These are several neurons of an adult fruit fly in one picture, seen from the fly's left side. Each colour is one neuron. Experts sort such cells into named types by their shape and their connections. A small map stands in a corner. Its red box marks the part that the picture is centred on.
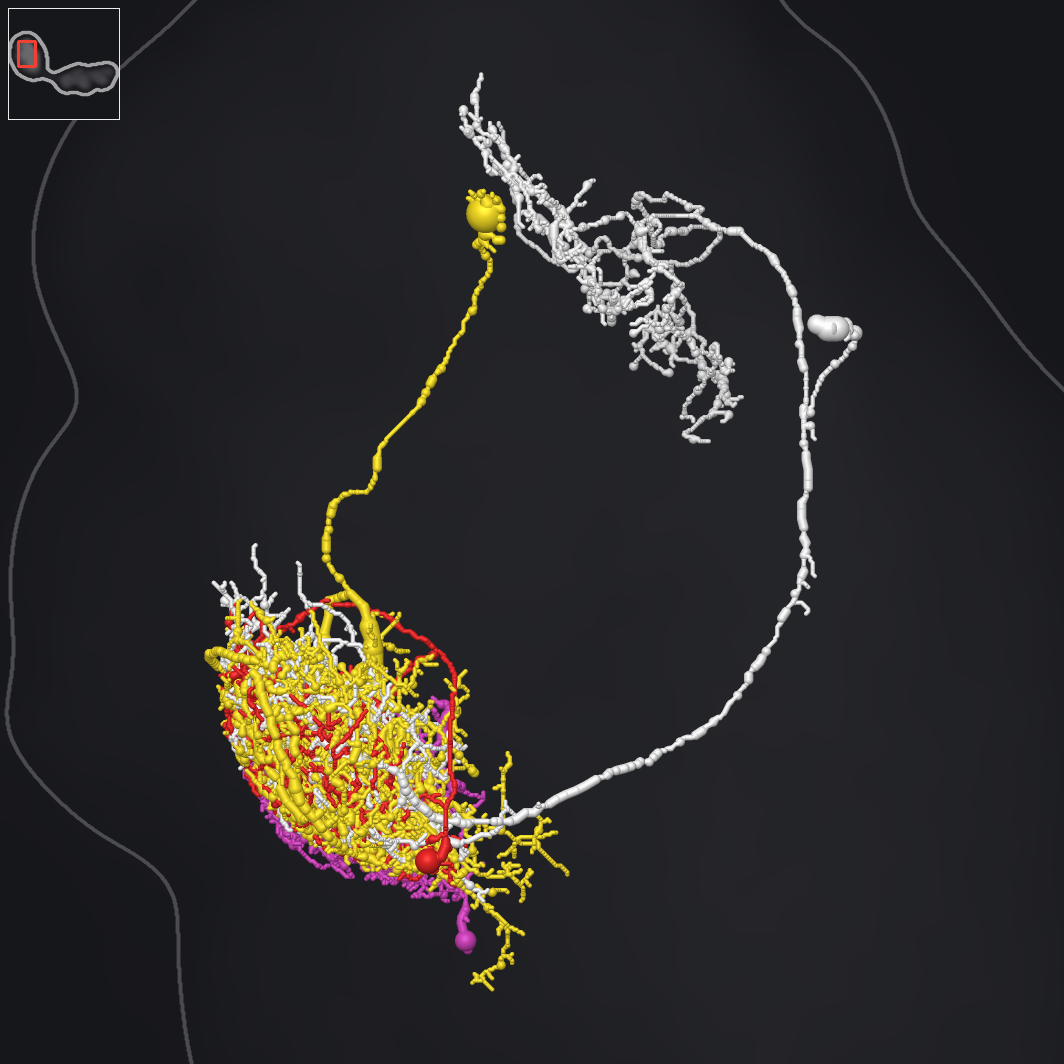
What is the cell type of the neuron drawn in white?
AVLP475_b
